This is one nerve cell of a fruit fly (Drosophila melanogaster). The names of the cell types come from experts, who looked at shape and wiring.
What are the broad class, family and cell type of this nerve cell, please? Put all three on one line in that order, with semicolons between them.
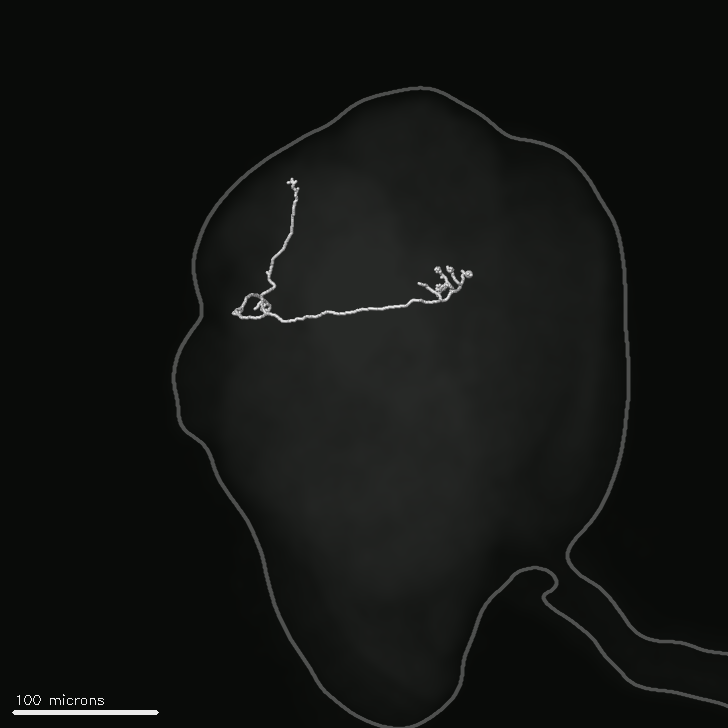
central-brain intrinsic neuron; class Kenyon Cell; KCab-m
